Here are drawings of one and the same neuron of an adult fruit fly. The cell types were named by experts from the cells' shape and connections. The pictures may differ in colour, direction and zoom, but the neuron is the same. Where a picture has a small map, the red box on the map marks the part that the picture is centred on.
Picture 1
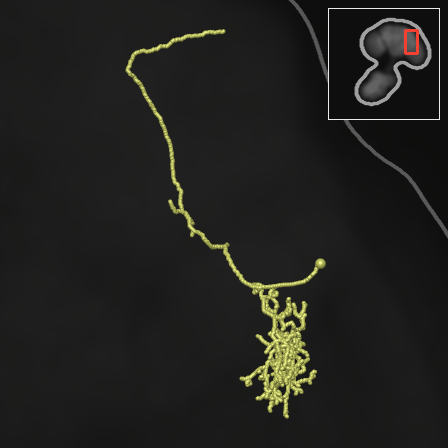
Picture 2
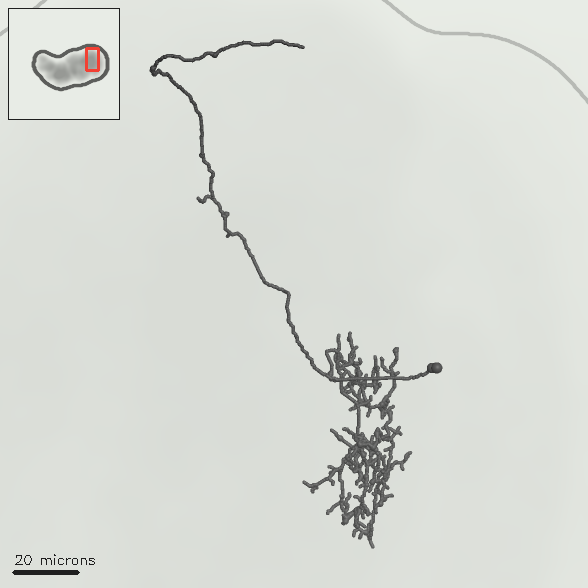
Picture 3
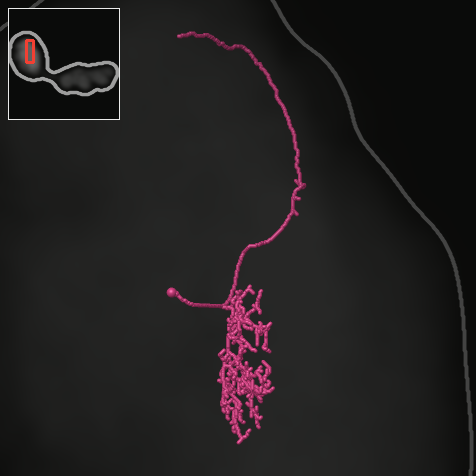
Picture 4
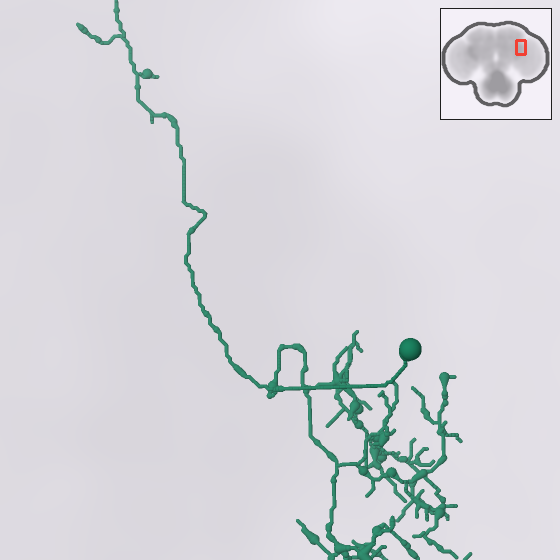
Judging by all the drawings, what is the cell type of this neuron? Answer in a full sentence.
The cell type is LoVP6.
